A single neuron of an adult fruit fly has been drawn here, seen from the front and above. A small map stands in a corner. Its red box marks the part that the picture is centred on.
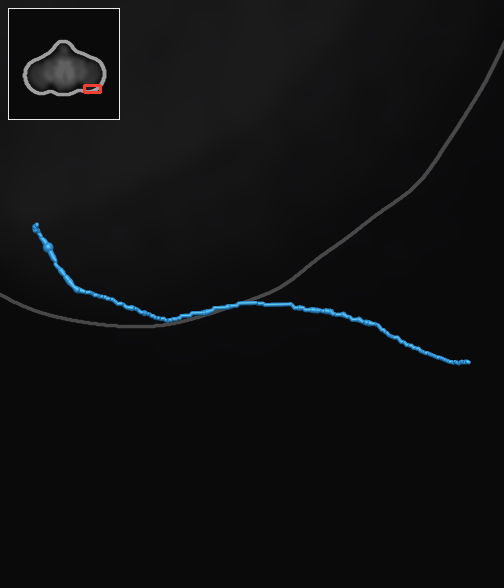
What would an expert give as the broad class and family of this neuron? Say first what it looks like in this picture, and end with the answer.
There are a dozen or fewer branch ends. In this view it is more than twice as wide as it is tall. It is a photoreceptor or other optic-lobe sensory neuron. Its family is called class visual.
